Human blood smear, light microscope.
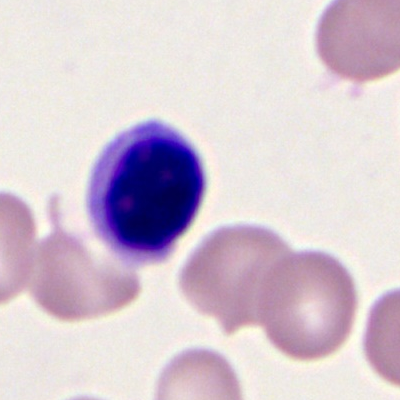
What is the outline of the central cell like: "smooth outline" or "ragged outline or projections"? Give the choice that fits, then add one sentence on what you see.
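Smooth outline. The cell has a smooth, rounded to slightly oval outline.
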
